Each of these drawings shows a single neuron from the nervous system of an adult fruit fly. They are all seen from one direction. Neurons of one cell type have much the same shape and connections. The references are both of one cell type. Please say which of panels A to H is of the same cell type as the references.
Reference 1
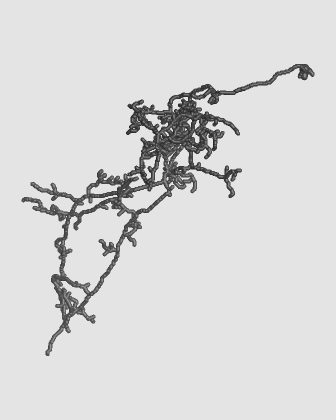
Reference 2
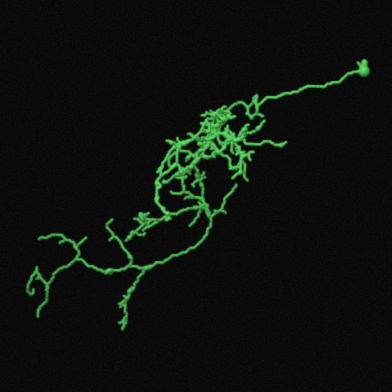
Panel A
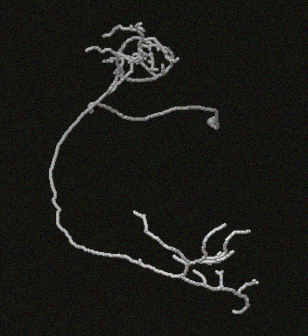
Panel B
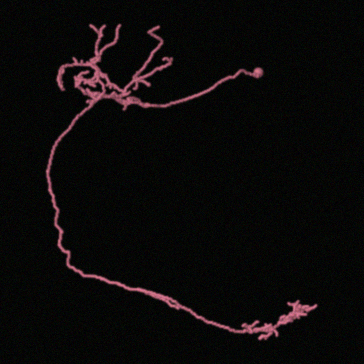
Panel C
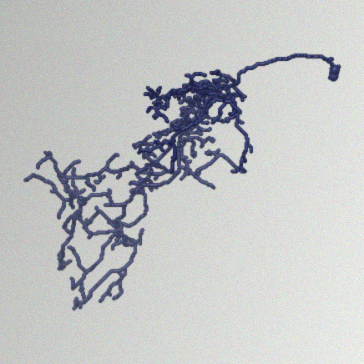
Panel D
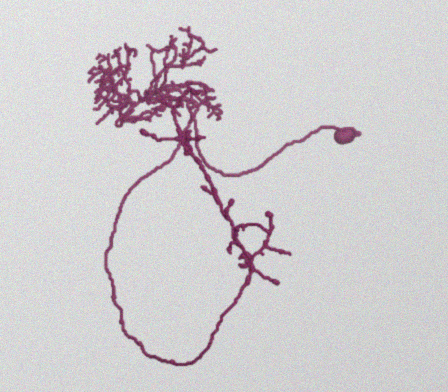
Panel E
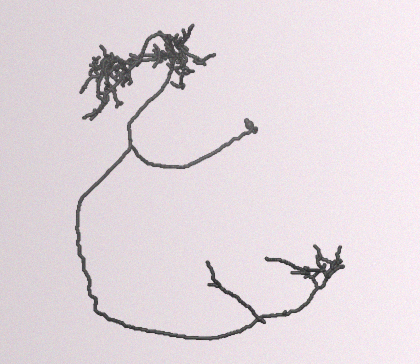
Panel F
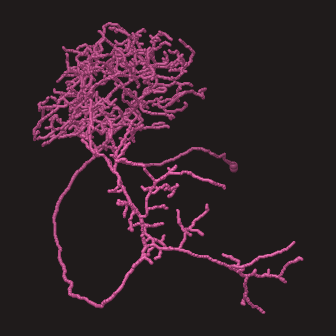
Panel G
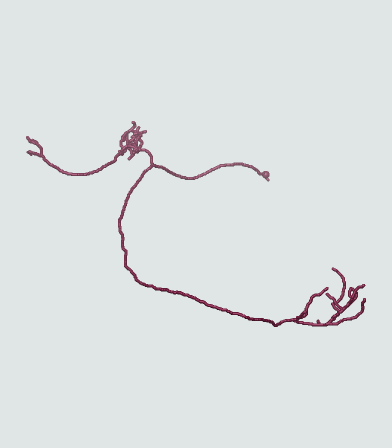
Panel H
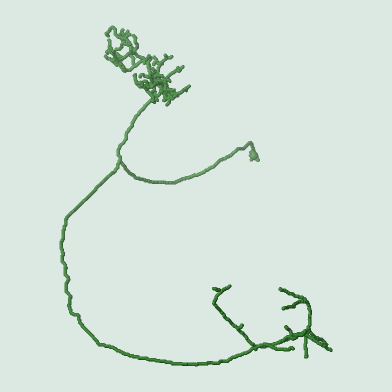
C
